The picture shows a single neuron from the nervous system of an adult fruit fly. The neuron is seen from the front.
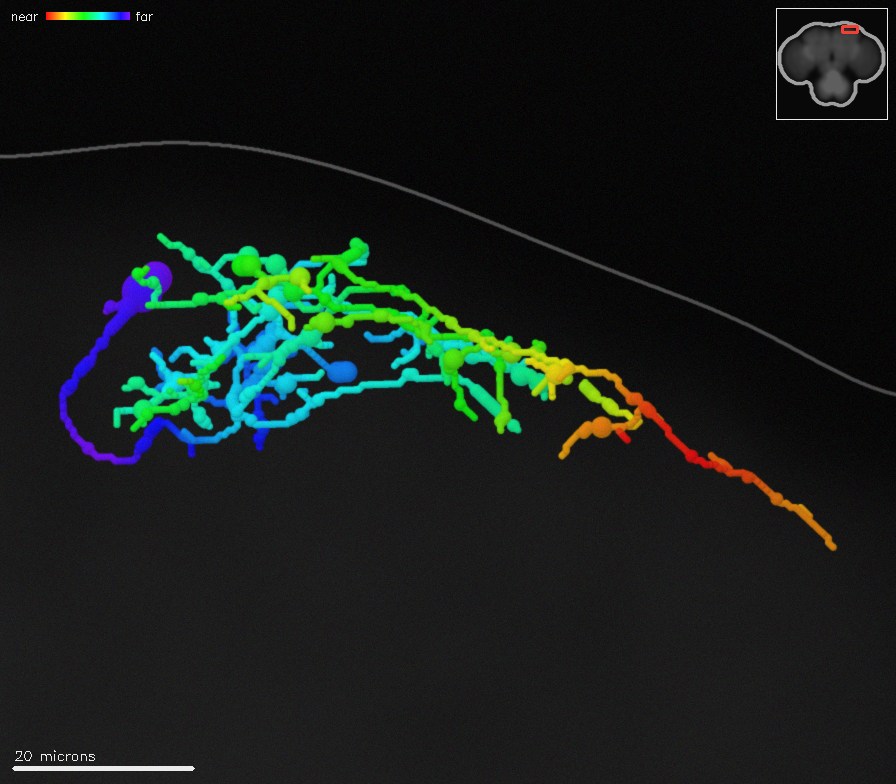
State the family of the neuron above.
hemilineage SLPpm1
